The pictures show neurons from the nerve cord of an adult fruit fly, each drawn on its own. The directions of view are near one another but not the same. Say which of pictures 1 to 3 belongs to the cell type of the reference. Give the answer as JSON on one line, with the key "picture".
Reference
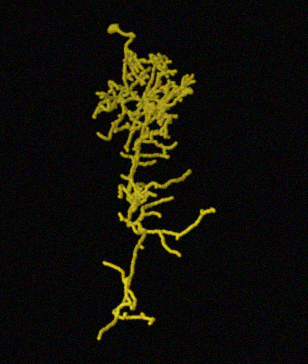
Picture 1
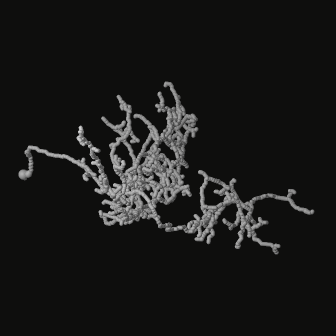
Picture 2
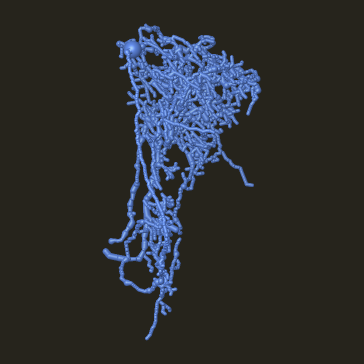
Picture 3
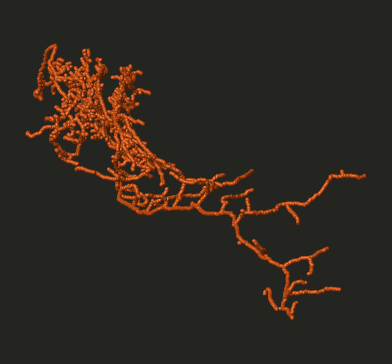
{"picture": 3}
